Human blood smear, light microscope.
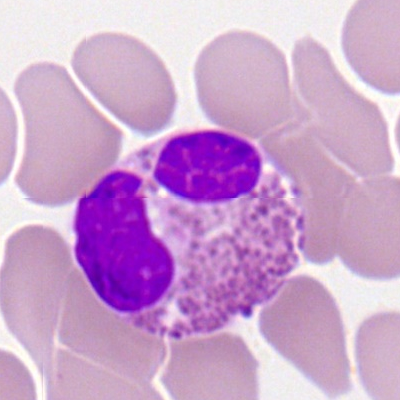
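Eosinophil, the central cell of a stained human blood smear under the light microscope. The cell has a roughly round, smooth outline. Its nucleus consists of two separate lobes, with dense chromatin that stains dark purple. Coarse, round granules pack the cytoplasm.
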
